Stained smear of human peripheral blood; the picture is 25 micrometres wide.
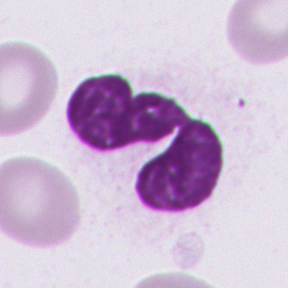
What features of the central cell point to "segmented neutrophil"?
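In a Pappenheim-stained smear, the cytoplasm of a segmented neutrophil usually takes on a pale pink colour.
The cytoplasm of this segmented neutrophil is abundant and very pale pink, in keeping with that.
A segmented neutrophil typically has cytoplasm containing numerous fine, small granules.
Fine, faint lilac-pink granules are scattered through the cytoplasm here, which also agrees. The chromatin is dense, dark purple and coarsely clumped. The outer edge of the cell is indistinct and fades into the background.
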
